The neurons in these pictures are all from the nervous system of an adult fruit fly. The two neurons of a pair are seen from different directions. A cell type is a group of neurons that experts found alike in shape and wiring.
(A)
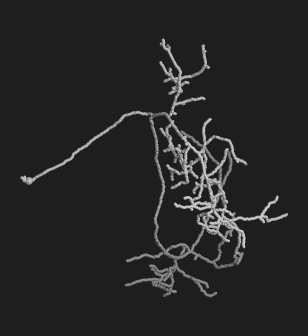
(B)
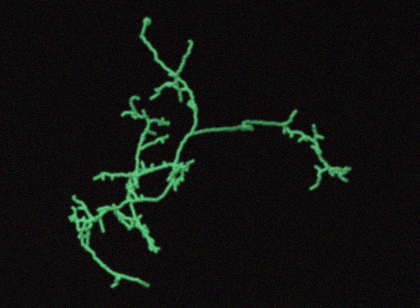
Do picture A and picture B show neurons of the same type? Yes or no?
no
